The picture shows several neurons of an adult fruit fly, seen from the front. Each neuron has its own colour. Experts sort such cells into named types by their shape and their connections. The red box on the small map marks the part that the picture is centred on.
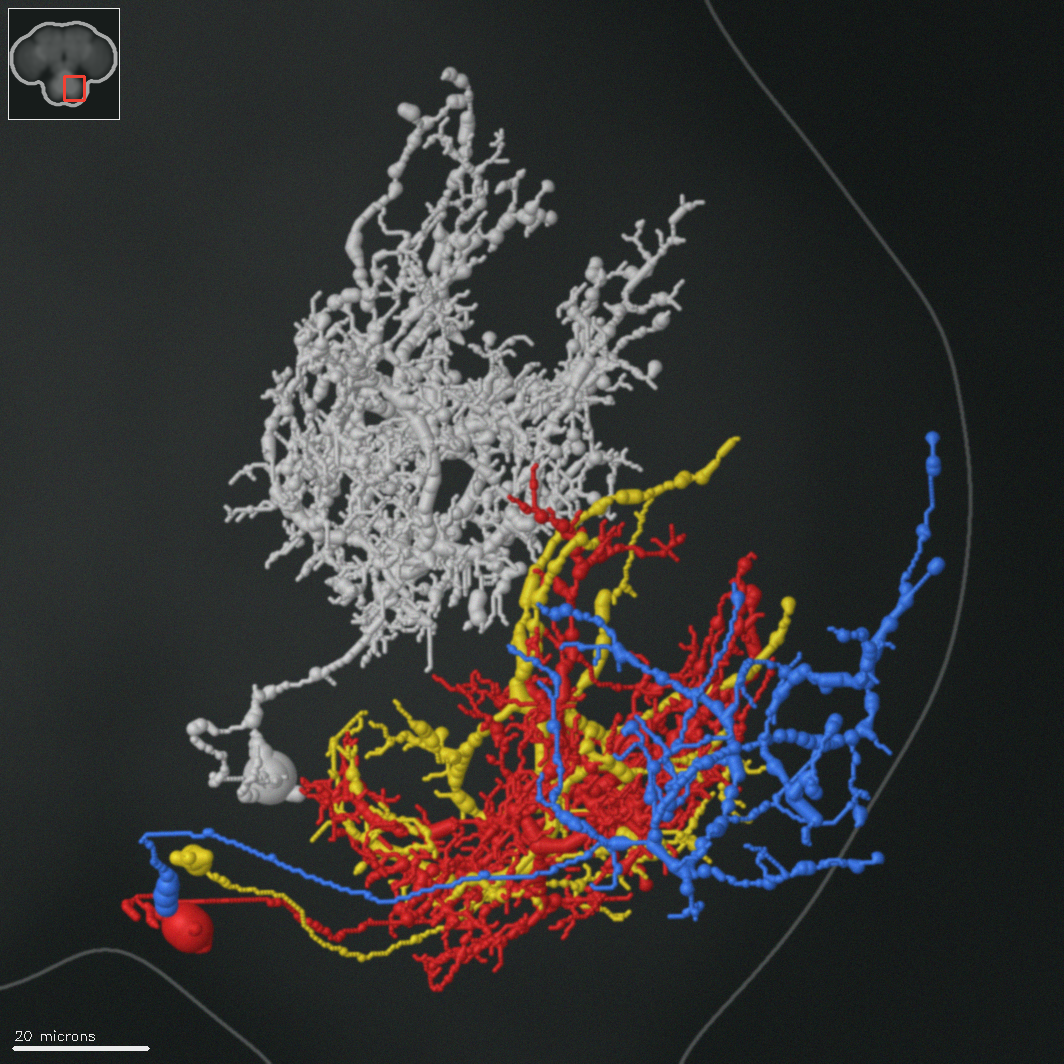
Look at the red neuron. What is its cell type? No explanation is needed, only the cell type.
IN13B018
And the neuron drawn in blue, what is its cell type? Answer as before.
IN13B065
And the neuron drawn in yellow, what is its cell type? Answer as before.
IN13B032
